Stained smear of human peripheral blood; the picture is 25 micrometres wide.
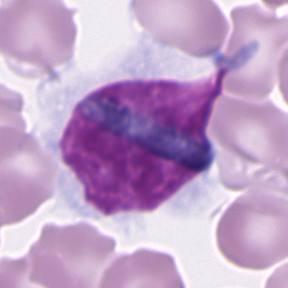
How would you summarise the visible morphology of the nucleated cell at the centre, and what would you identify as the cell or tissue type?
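Nucleus narrows into a pointed tail toward the upper right. Chromatin reddish-purple, in fine, loose strands. Dark blue band across the nucleus, upper left to lower right. Cytoplasm pale greyish-blue, wispy. Name: hairy cell.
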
